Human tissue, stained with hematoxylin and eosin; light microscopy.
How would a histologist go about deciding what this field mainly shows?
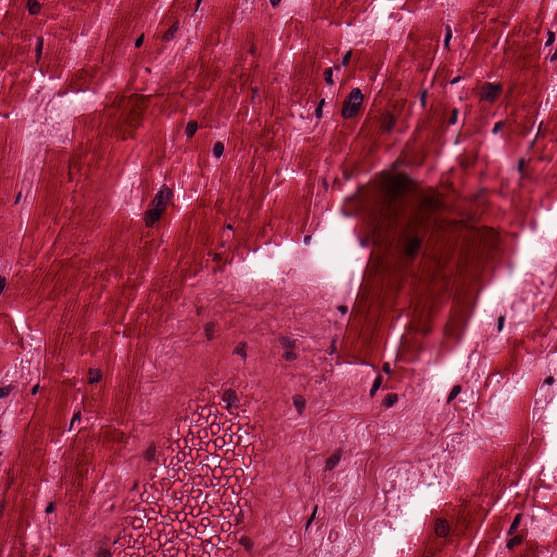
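This is mainly myocardium: striated muscle fibres fill the upper and left parts of the field, running obliquely across it. Look at how the fibres branch and join their neighbours, and how each holds a single oval nucleus in its centre.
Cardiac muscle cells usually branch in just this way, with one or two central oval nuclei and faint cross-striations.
Down in the lower centre, by contrast, is pale pink loose connective tissue with wavy collagen fibres and scattered nuclei.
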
